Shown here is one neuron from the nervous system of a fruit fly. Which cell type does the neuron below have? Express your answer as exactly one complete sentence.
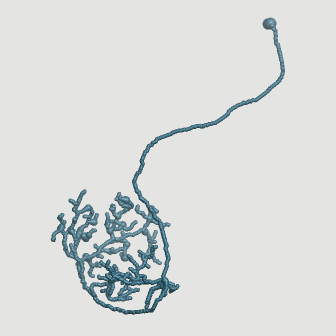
Of the cell type vDeltaG is this neuron.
